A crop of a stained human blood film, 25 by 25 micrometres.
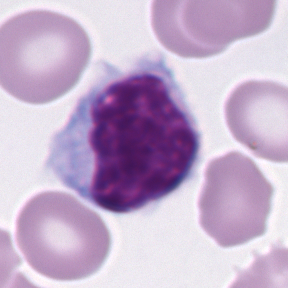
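Hairy cell, the one in the middle of this stained blood smear. Following the outline, I find it irregular, and where the cytoplasm lies the edge looks ragged and frayed. The nucleus seems a single rounded-oval mass with no lobes, about 12 by 10 micrometres, sitting off-centre to the right, so most cytoplasm falls on the left. That cytoplasm is pale greyish-blue. The whole cell measures about 13 micrometres across, and the nucleus takes up about 70% of its area.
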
